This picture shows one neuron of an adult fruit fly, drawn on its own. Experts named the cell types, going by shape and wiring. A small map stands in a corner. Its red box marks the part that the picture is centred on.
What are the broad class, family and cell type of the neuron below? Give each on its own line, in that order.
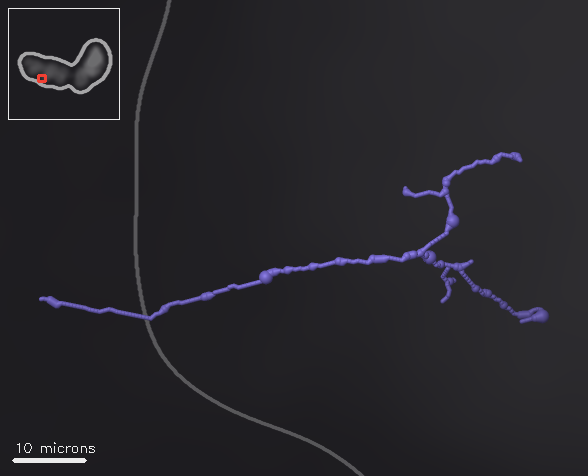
sensory neuron entering the nerve cord
class mechanosensory tactile
SNta21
